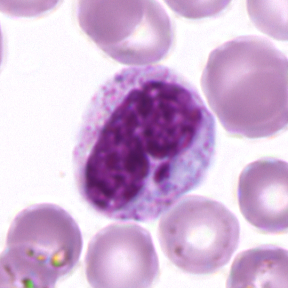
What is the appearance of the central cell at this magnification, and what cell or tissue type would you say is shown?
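Look first at the nucleus: broad and curved, indented on its lower right side. Its chromatin is coarse, clumped and dark purple. Pale lilac cytoplasm forms a rim all around it, with fine pinkish-violet granules scattered through. This is a band neutrophil.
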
